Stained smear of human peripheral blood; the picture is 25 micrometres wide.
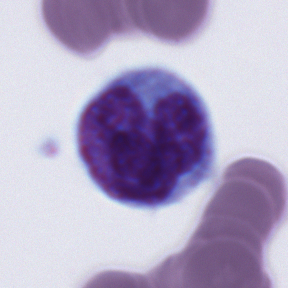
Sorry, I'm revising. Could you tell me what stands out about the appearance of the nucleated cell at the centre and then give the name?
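Checking size to begin with, the cell measures about 12 micrometres across and its nucleus about 11 micrometres. Moving on to the outline, it is round and smooth. Then the chromatin, which is dark purple and coarsely clumped. After that the cytoplasm, widest in the notch at the top of the nucleus and containing no vacuoles. Last comes the name: monocyte.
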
